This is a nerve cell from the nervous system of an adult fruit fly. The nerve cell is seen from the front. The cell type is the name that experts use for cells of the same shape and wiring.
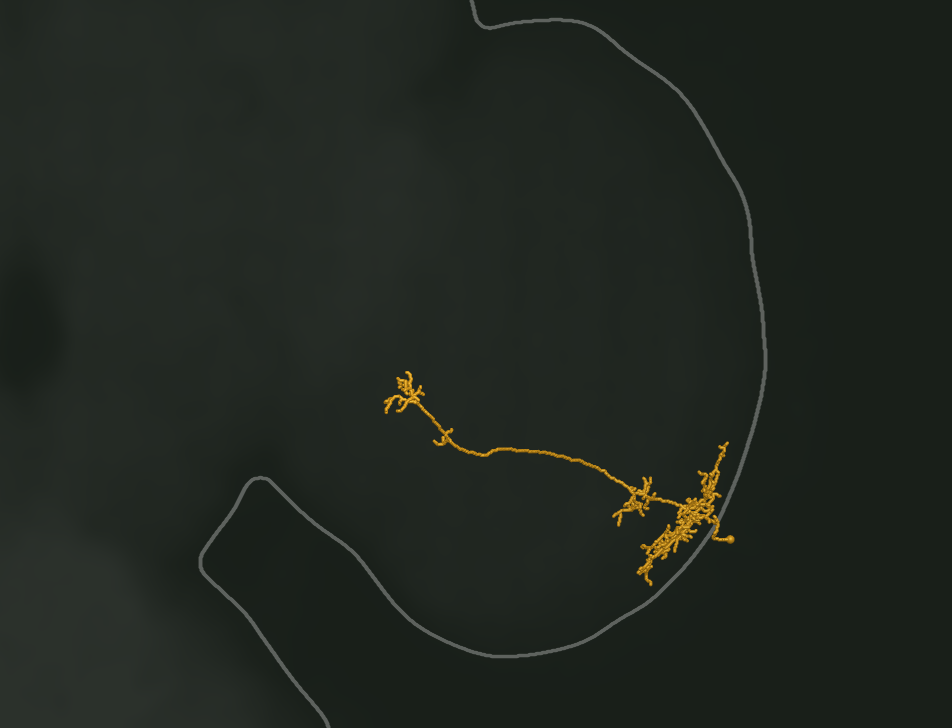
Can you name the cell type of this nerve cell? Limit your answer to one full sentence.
With respect to cell type, this nerve cell is Tm16.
